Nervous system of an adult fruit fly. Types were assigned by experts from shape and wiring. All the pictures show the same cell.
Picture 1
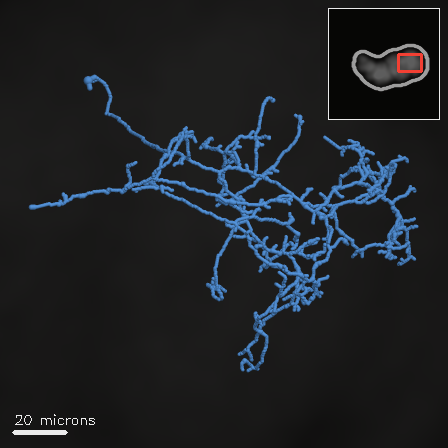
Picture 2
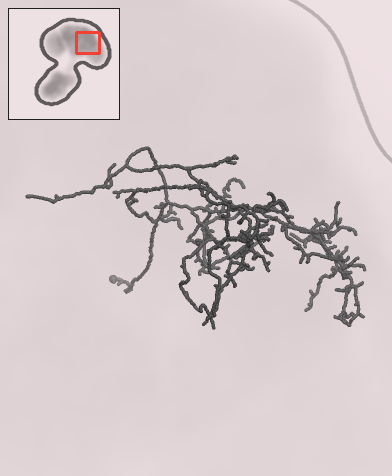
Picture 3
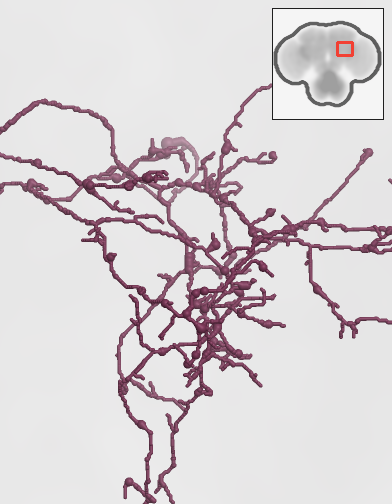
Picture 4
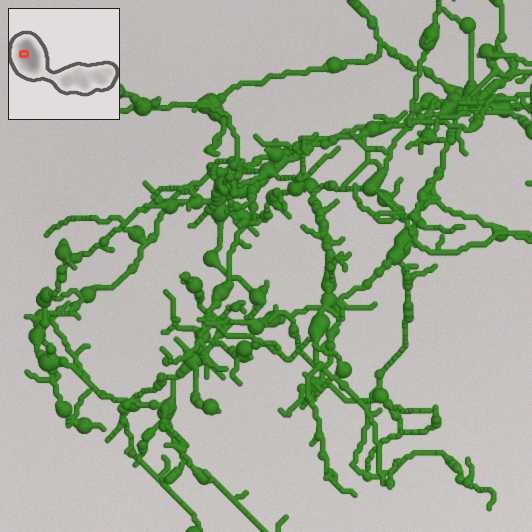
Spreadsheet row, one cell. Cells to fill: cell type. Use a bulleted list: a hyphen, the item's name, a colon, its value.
- cell type: AVLP526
